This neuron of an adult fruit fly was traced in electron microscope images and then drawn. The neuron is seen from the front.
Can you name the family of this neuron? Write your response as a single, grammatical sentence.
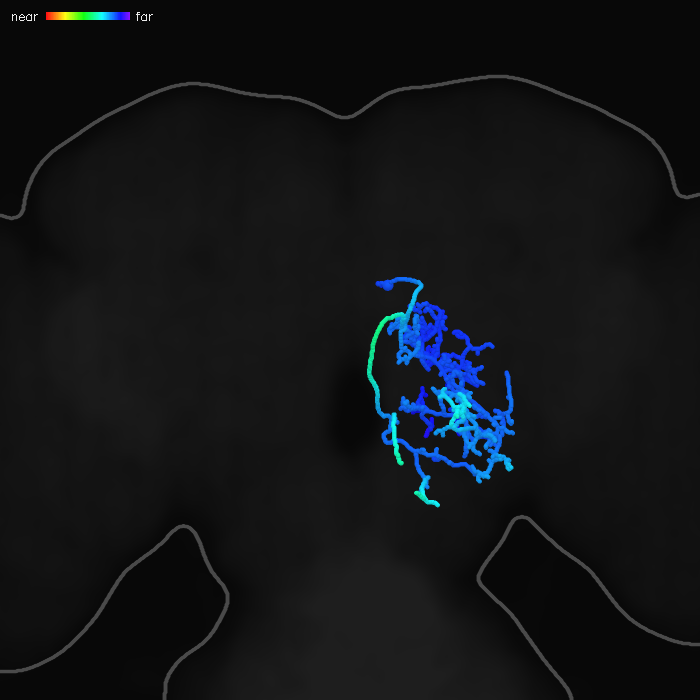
As for family, the neuron falls under hemilineage PSp2.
